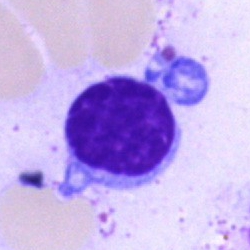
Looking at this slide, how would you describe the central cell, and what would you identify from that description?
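Chromatin dense, staining dark purple. Cytoplasm pale blue, forming only a thin rim around the nucleus. Small rounded bleb projecting from lower left edge of cell. Lymphocyte.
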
